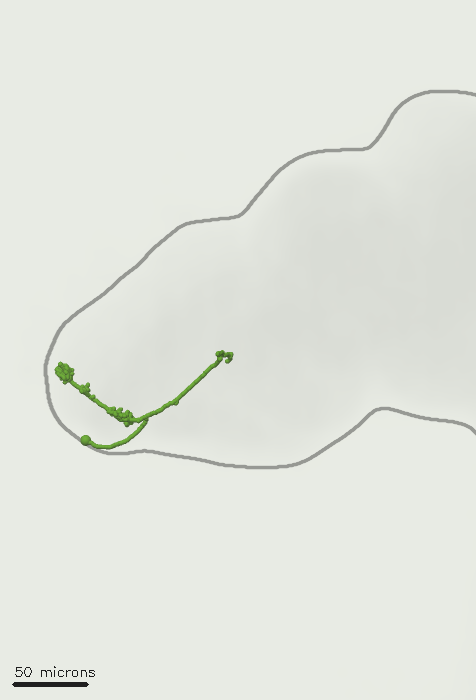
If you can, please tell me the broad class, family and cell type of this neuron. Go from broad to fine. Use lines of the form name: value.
broad class: optic-lobe intrinsic neuron
family: T
cell type: T2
